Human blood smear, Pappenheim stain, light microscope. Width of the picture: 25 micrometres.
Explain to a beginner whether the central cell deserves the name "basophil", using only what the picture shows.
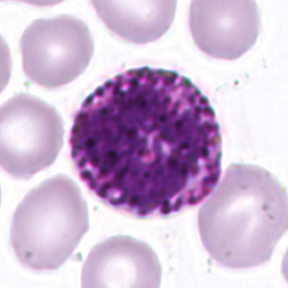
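See how the coarse dark purple granules cover the nucleus, so that its shape can't be made out.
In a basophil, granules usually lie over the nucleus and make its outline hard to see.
So yes, basophil fits this cell.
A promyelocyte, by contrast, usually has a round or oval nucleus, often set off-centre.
The granules crowd the whole cell and line its edge in a nearly continuous rim, leaving only a little pale lilac cytoplasm between them. The outline is round and smooth, and the cell is about 14 micrometres across, about 2 times as wide as a whole red cell in view.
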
